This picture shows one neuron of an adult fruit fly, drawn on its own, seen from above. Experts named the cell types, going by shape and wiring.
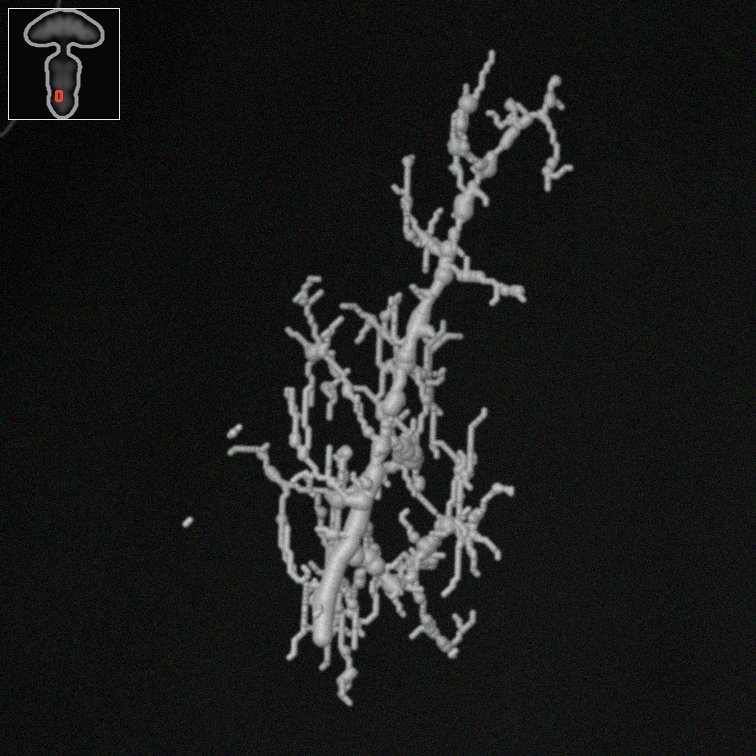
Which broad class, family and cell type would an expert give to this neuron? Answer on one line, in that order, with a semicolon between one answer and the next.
motor neuron of the nerve cord; MNhl; MNhl01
